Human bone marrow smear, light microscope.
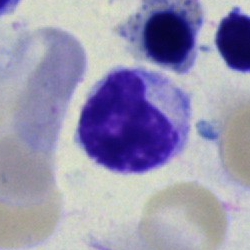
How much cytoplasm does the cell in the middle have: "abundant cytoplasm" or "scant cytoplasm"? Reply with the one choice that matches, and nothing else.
Scant cytoplasm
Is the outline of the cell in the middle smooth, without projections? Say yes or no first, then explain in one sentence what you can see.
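Yes. The cell outline is roughly round with a smooth edge.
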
